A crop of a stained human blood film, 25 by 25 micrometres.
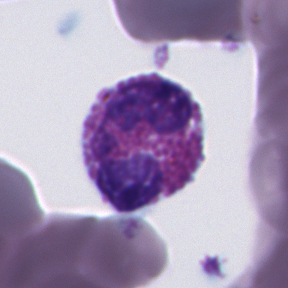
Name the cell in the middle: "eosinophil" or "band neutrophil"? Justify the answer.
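I'd call this an eosinophil, not a band neutrophil. Its nucleus falls into two lobes, one in the upper half and one in the lower, with granule-filled cytoplasm between them.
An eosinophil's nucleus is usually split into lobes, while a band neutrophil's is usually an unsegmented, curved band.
Here the granules look coarse, round and reddish-pink.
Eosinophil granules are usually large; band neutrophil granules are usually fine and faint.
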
